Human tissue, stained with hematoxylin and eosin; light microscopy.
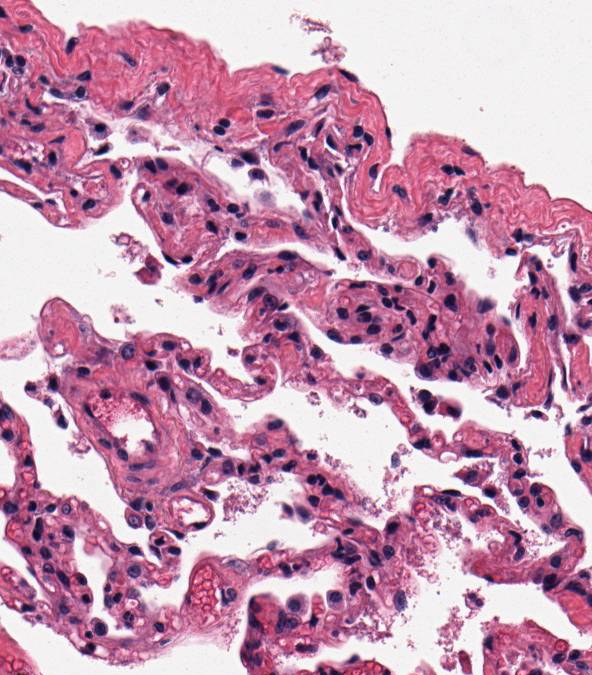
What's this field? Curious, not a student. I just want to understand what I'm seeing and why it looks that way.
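alveolus: the main structure in this field. Narrow, branching pink septa divide open white spaces and run roughly diagonally from upper left to lower right. Near the bottom, the thin septa hold capillaries packed with red blood cells. Spaces largely empty, with only scattered wisps of pale pink debris.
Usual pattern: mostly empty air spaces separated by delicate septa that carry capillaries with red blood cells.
No glands anywhere in the field.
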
